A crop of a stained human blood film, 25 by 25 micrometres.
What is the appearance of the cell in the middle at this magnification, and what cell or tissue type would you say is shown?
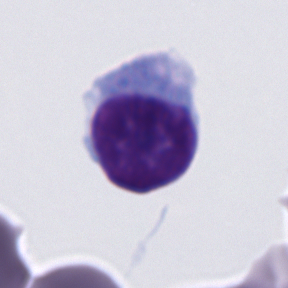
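Looking first at the edge, the outline is irregular, ragged where the cytoplasm lies. That cytoplasm is pale blue. The nucleus sits toward the bottom of the cell; it is round, about 9 micrometres across, with no indentation or lobes. Its chromatin is dark purple and dense, broken only by a few paler streaks. Overall the cell measures about 13 by 10 micrometres, and the nucleus takes up about 60% of its area. This one is a hairy cell.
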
